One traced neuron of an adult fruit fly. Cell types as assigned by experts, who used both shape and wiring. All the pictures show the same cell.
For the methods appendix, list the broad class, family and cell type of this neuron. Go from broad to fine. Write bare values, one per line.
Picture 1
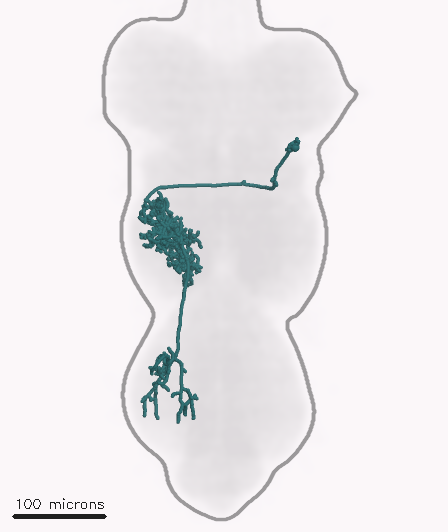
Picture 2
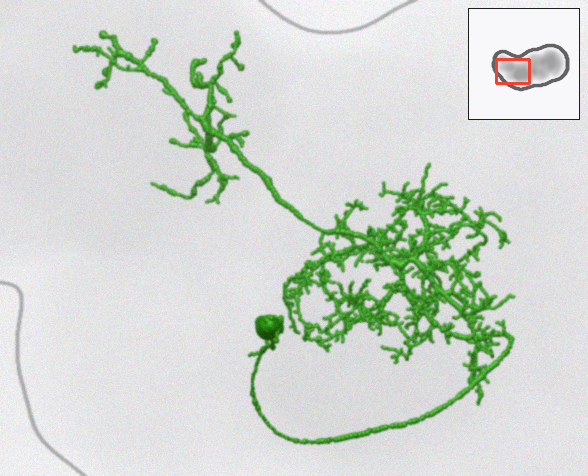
nerve-cord intrinsic neuron
hemilineage 01A
IN01A009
